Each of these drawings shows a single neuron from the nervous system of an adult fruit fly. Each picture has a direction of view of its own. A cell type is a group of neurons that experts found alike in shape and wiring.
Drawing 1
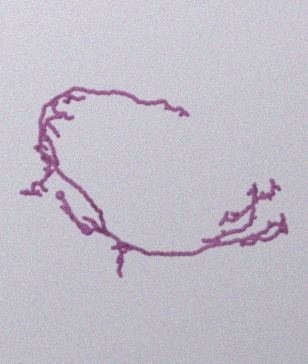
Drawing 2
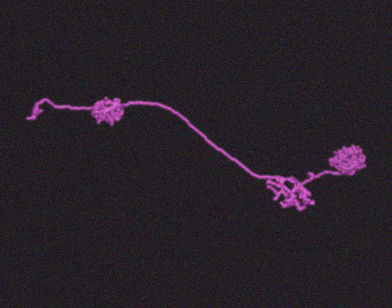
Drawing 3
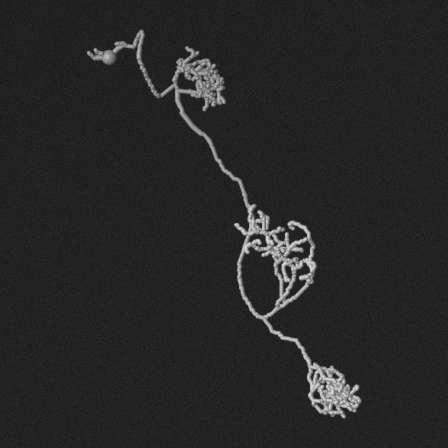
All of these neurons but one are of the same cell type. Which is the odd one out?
1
